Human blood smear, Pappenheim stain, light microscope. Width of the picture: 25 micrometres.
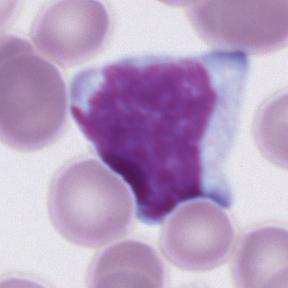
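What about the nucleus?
It fills most of the cell, about 14 micrometres across, with an irregular, bumpy border.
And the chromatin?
Dark purple, mottled, slightly clumped.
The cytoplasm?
Pale blue, widest on the right side.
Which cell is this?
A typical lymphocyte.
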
